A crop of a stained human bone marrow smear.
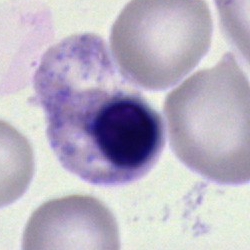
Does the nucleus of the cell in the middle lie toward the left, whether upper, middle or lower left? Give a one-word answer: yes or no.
No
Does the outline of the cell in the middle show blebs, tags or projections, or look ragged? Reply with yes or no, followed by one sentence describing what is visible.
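Yes. The cell outline is irregular, with the cytoplasm bulging toward the upper left.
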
